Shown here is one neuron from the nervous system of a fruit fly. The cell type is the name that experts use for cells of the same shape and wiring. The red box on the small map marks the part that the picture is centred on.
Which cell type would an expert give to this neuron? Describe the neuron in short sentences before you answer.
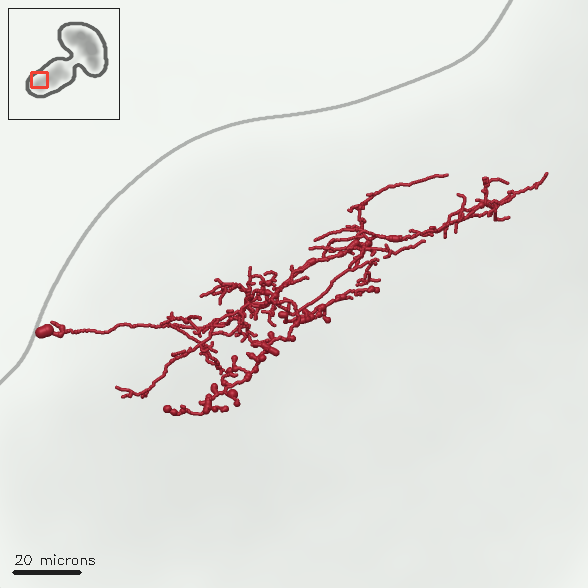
It lies in the nerve cord. Its cell body lies on the left of the picture. The picture shows dozens of branch ends. It is a nerve-cord intrinsic neuron. It is of cell type IN06A063.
